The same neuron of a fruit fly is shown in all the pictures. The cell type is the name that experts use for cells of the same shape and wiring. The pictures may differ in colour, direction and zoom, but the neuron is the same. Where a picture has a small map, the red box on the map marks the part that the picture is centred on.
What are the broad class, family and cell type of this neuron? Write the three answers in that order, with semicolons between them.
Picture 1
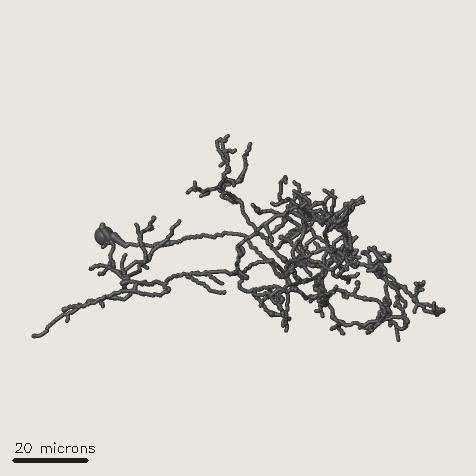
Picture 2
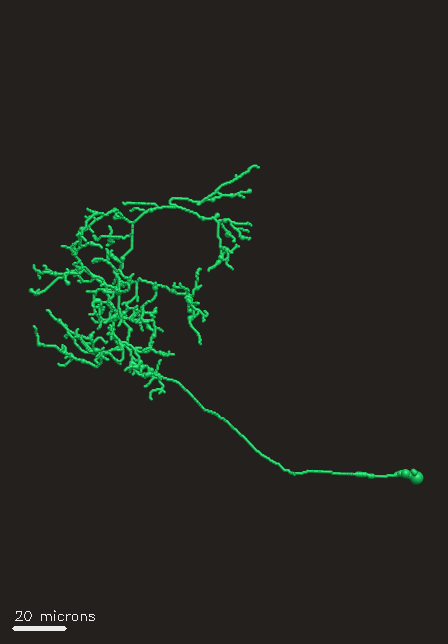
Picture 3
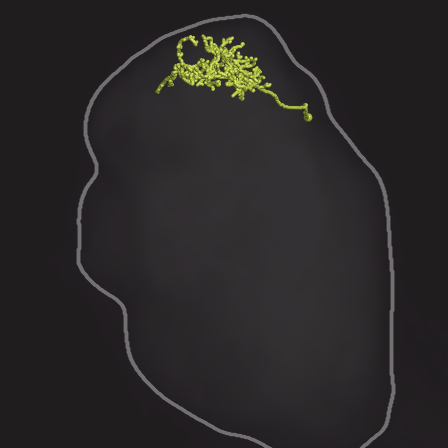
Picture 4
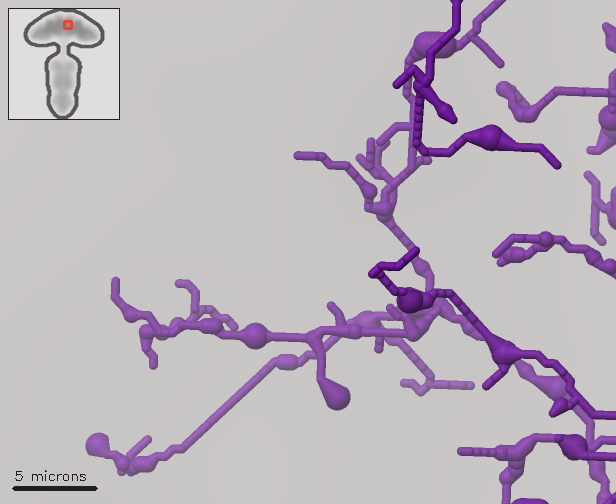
central-brain intrinsic neuron; hemilineage DL2_dorsal; SMP191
